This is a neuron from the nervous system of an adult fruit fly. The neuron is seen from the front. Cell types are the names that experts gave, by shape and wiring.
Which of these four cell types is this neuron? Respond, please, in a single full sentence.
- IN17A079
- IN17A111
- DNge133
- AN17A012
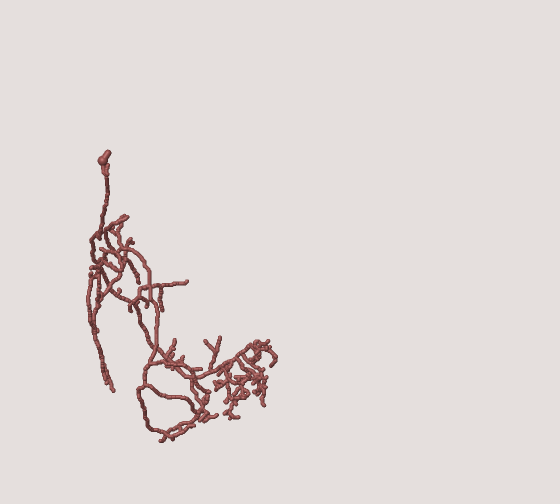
The cell type IN17A079 includes this neuron.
